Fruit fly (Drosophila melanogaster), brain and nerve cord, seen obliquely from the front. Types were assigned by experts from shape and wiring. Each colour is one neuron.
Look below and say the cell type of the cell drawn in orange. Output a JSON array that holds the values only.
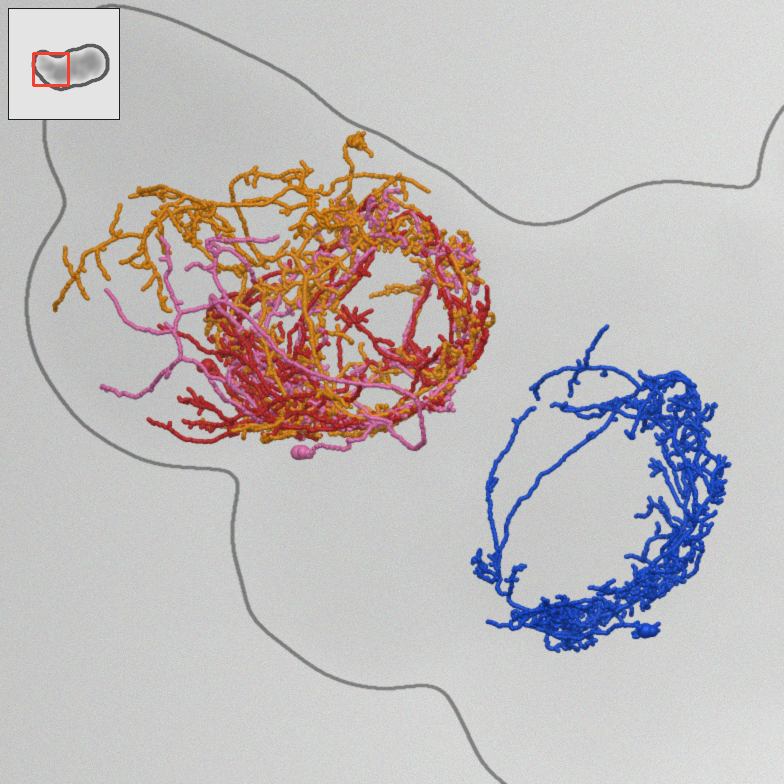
["INXXX035"]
